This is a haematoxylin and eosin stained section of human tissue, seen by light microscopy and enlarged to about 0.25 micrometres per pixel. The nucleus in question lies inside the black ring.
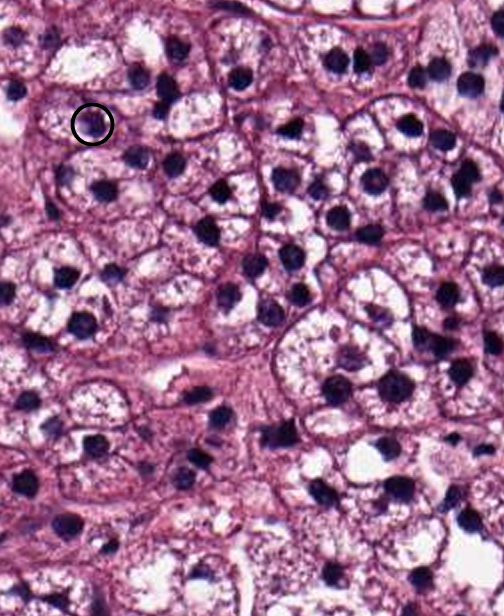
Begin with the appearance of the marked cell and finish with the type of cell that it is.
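The nucleus is round to slightly oval, dark, and about the same size as the nuclei of neighbouring cells. The cytoplasm is plentiful, pale pink, and finely bubbly, with many small clear spaces around the nucleus. The cell lies among similar pale, bubbly cells grouped in a rounded cluster outlined by thin pink strands. The marked cell is an adrenal cortical cell.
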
